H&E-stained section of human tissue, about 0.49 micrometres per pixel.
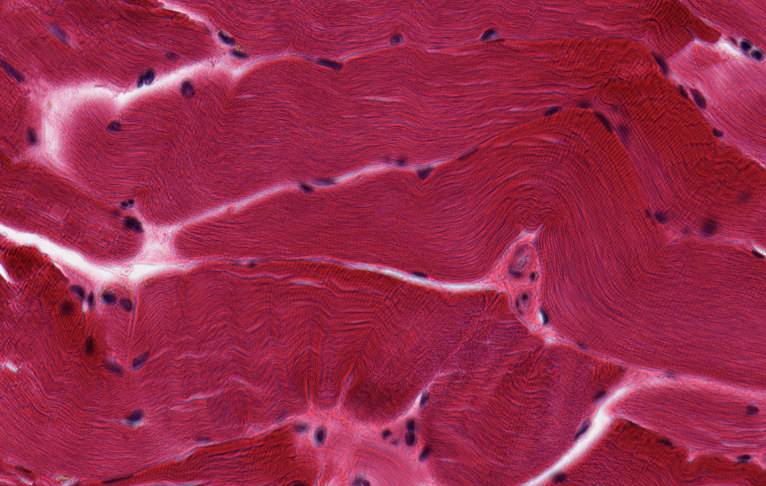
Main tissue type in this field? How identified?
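Skeletal muscle, longitudinal section. Long, closely packed muscle fibres fill the field, running mostly left to right, wavy in places; cytoplasm deep, even red-pink. Nuclei at fibre edges, not centres.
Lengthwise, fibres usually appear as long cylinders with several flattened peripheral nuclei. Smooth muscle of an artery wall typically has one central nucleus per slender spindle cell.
Edge position therefore favours skeletal muscle.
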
